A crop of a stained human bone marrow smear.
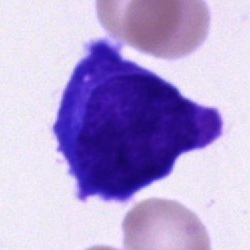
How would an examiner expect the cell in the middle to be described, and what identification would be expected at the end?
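Uneven edges give the cell an irregular, roughly triangular outline. A rounded purple bulge projects from its right side. The nucleus fills most of the cell, and no granules are visible in the cytoplasm. It is a blast.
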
